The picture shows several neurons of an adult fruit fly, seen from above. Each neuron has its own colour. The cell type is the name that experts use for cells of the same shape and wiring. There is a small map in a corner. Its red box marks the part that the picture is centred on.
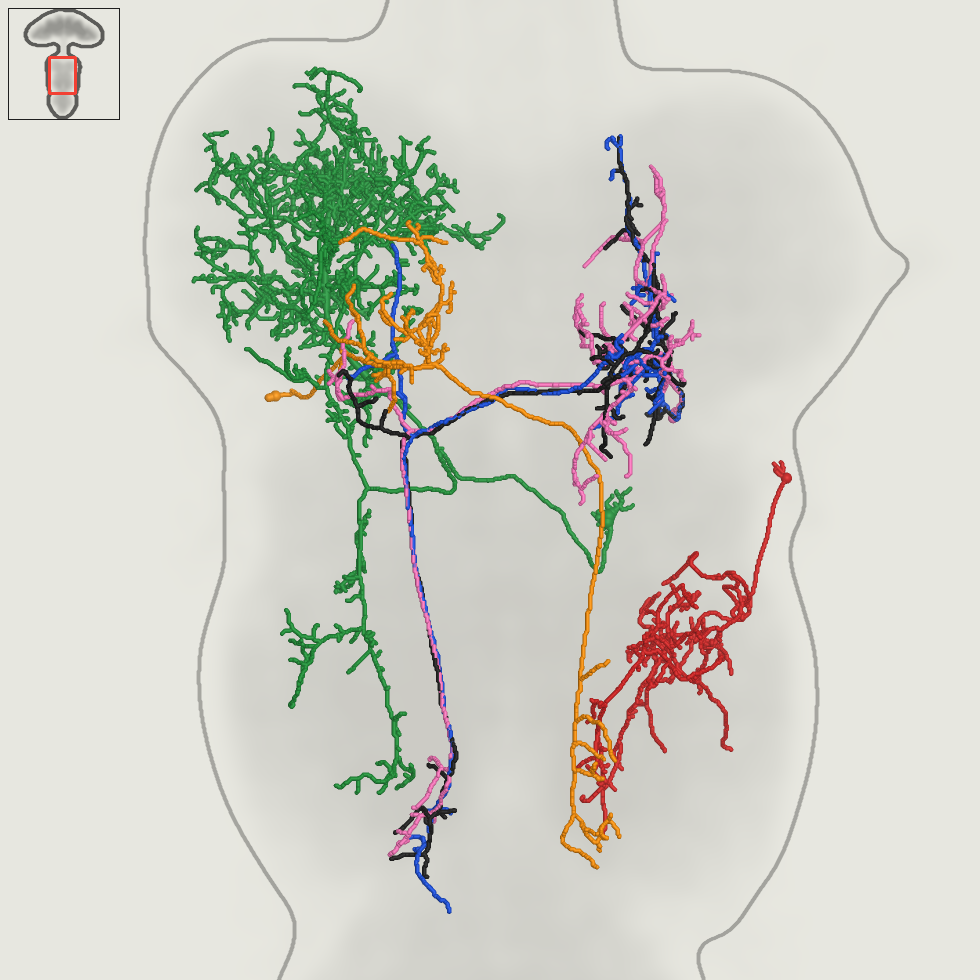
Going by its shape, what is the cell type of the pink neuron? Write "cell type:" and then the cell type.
cell type: IN06A084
